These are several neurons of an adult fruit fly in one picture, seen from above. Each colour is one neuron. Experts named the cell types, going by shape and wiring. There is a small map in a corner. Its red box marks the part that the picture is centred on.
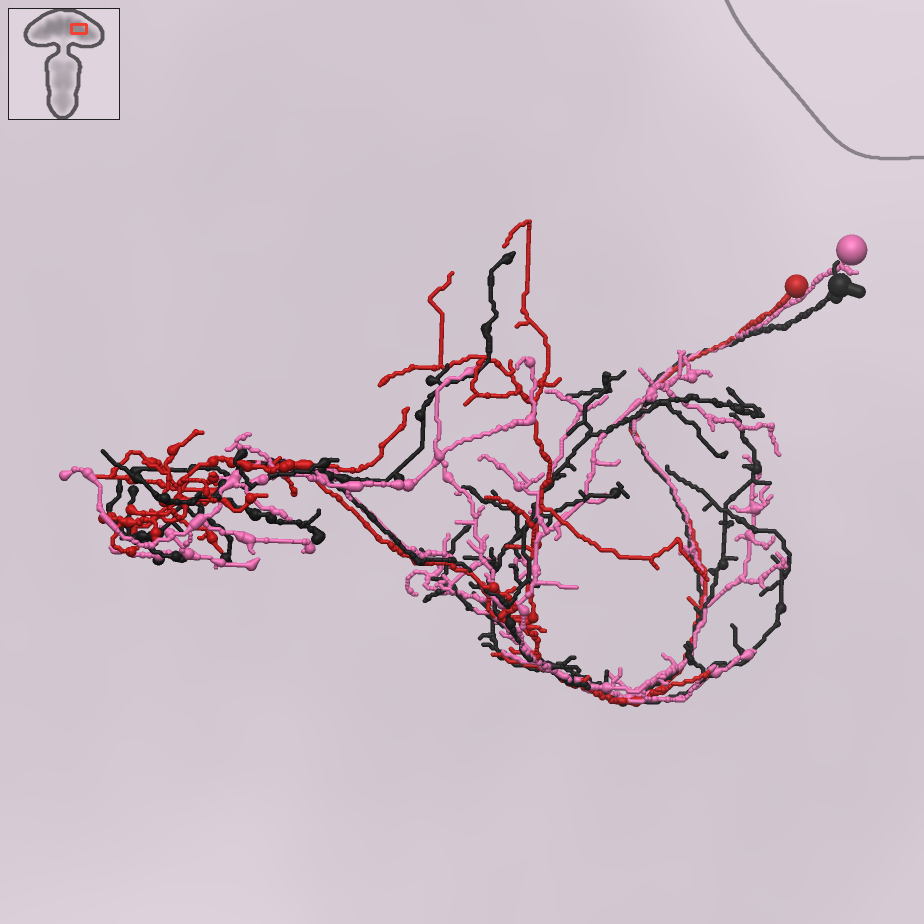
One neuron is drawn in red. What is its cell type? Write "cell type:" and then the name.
cell type: CB4087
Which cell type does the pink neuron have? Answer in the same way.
cell type: LHAV3a1_b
